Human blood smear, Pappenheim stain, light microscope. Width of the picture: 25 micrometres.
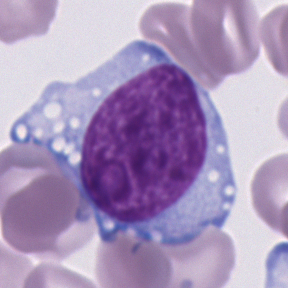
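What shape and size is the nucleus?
Oval, about 15 by 11 micrometres, with no notch, fold or indentation.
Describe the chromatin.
Fine and lacy rather than coarsely clumped.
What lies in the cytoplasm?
Many small round clear vacuoles, most numerous on the left side of the cell.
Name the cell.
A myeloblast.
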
